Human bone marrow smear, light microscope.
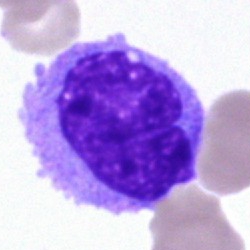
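Monocyte in a stained human bone marrow smear. The nucleus fills most of the cell and has a notch on its lower right side. The pale lilac rim of cytoplasm is widest on the left side of the cell.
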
